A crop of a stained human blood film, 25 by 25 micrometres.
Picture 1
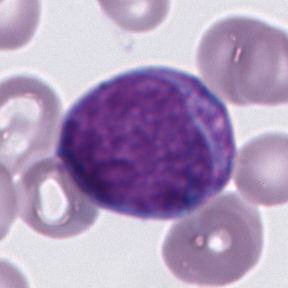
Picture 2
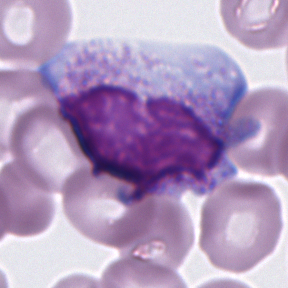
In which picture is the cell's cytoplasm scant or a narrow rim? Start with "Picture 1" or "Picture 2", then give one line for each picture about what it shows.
Picture 1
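What picture 1 shows: The nucleus fills most of the cell.
What picture 2 shows: The cytoplasm is abundant and pale blue.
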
